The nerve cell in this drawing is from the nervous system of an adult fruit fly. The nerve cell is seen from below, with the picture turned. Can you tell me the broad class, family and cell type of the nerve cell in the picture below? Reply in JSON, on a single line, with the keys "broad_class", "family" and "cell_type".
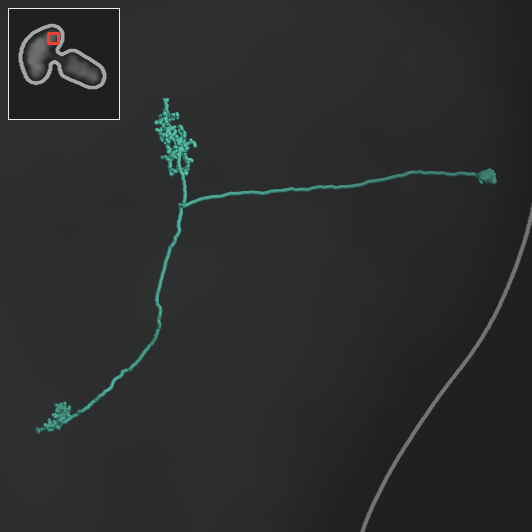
{"broad_class": "optic-lobe intrinsic neuron", "family": "T", "cell_type": "T3"}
